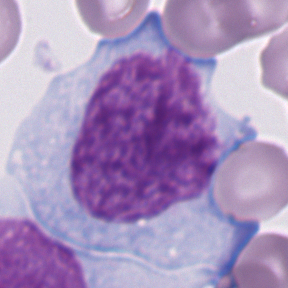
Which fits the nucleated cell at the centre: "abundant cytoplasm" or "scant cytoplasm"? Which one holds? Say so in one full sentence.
Its cytoplasm is plentiful around the nucleus.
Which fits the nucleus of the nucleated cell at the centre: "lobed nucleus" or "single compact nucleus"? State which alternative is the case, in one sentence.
What its nucleus forms is one compact round, oval or kidney-shaped mass.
